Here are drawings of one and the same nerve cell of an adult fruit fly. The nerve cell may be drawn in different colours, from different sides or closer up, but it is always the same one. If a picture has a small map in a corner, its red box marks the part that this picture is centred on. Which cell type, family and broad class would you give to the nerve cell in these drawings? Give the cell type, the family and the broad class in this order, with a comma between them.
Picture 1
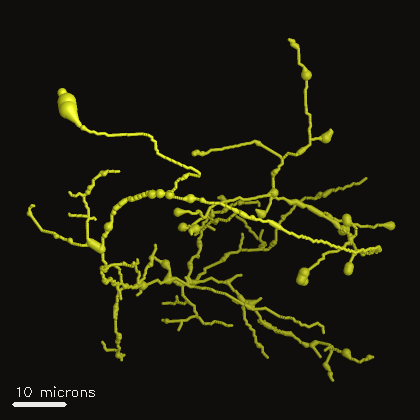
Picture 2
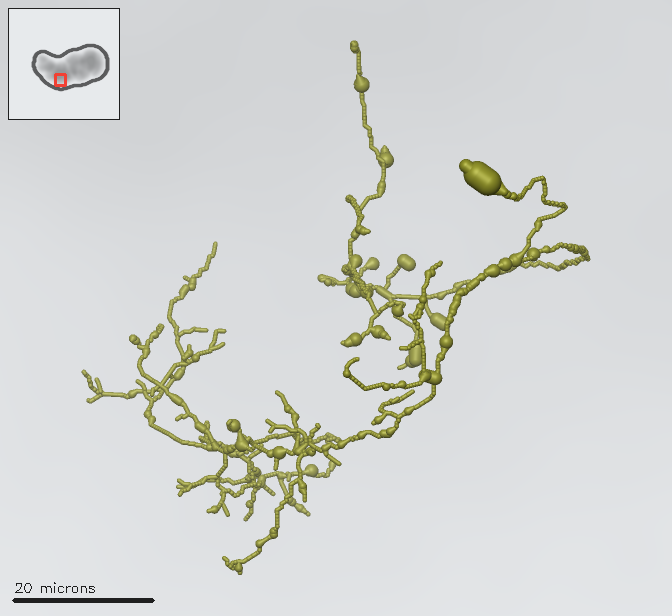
IN09A083, hemilineage 09A, nerve-cord intrinsic neuron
